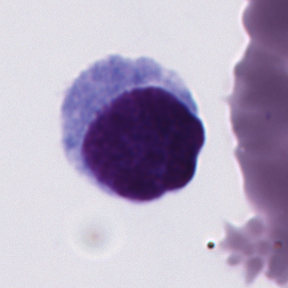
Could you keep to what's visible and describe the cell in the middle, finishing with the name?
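Notice first that the outline of the cell is roughly round. Now follow the nuclear edge: on its right side there is a shallow notch. The cytoplasm is pale blue, and you won't find distinct granules in it. This cell is a hairy cell.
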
